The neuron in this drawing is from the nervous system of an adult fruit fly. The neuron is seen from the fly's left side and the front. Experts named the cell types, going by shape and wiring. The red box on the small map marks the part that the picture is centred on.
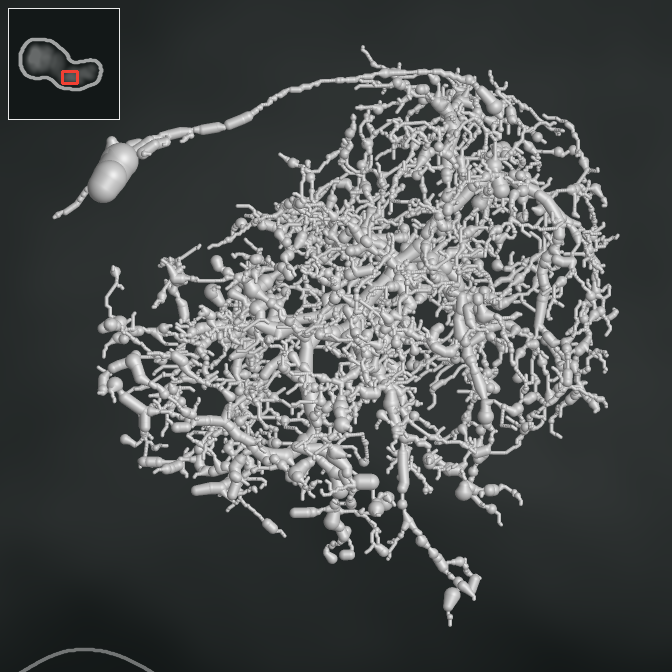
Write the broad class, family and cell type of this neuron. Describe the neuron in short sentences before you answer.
The cell body is at the upper left of the picture. More than a hundred branch ends can be seen. It is a nerve-cord intrinsic neuron. Its family is hemilineage 19A. Its cell type is IN19A005.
